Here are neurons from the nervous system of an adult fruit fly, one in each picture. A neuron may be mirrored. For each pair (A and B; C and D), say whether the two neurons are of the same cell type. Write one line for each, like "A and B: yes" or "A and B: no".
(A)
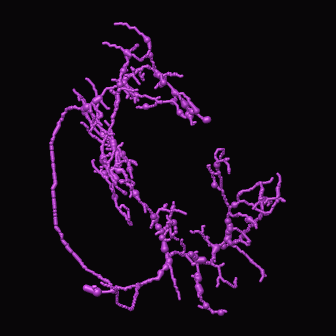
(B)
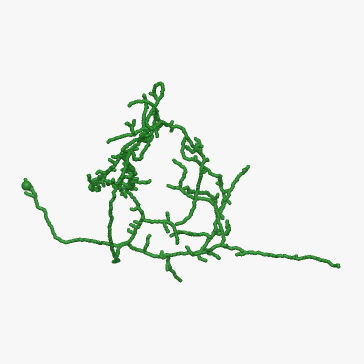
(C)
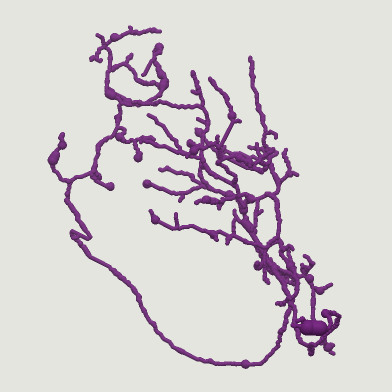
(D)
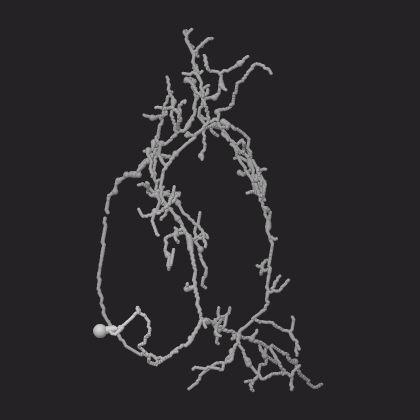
A and B: yes
C and D: no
